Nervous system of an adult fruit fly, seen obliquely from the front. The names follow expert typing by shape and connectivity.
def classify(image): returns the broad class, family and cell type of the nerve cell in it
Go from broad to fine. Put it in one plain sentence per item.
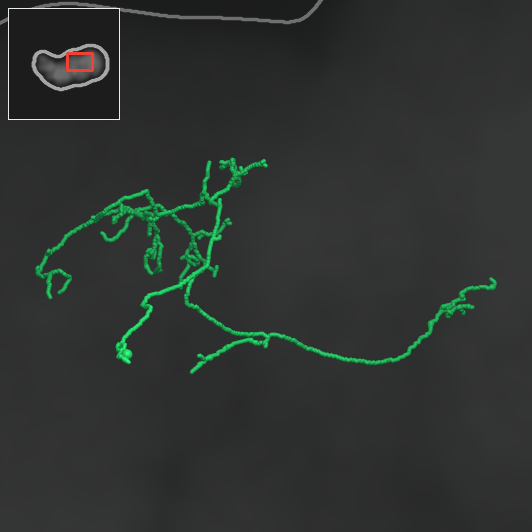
A central-brain intrinsic neuron of hemilineage AOTUv4_dorsal, type LAL006.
